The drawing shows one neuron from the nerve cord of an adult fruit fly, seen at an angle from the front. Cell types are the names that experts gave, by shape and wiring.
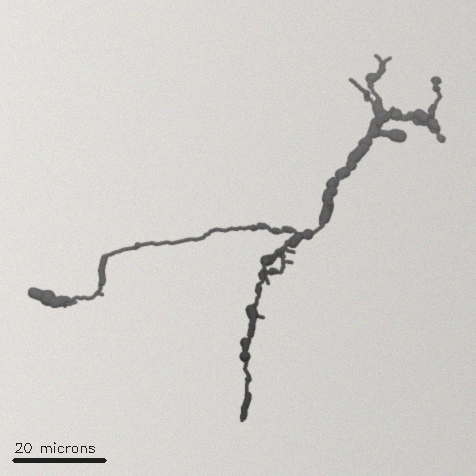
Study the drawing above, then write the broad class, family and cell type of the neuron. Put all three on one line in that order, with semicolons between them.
nerve-cord intrinsic neuron; hemilineage 21A; IN21A087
